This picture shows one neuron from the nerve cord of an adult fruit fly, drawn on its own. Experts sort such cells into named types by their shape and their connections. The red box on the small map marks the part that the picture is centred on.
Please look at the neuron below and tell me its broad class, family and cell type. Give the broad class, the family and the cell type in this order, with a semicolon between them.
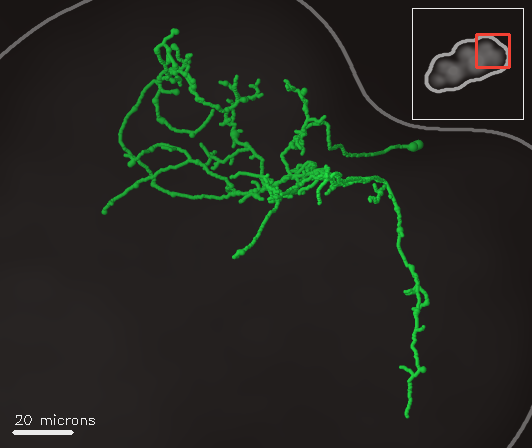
nerve-cord intrinsic neuron; hemilineage 16B; IN16B070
